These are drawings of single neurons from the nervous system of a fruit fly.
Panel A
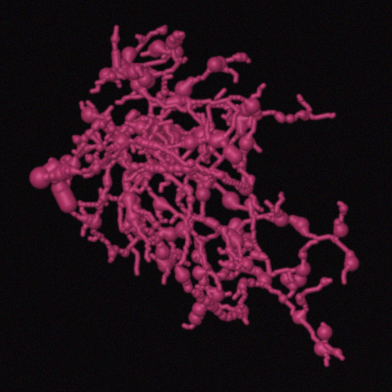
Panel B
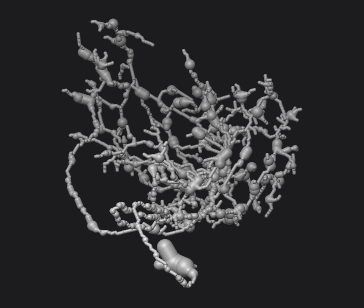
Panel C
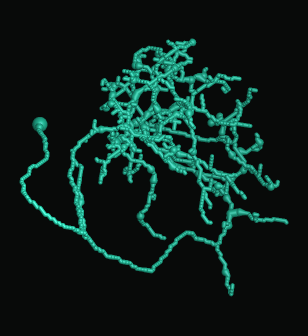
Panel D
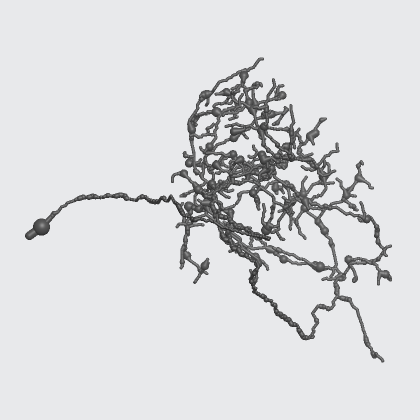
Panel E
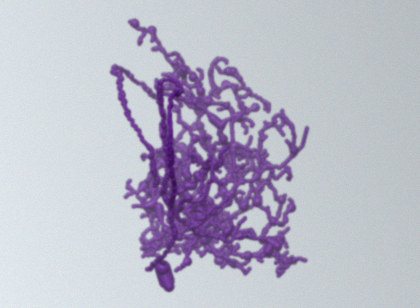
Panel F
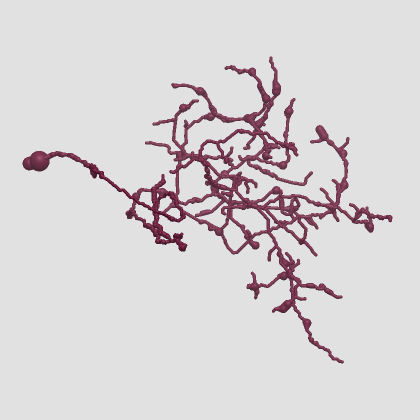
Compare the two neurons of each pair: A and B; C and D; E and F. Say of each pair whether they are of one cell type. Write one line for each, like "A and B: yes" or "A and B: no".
A and B: yes
C and D: yes
E and F: no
